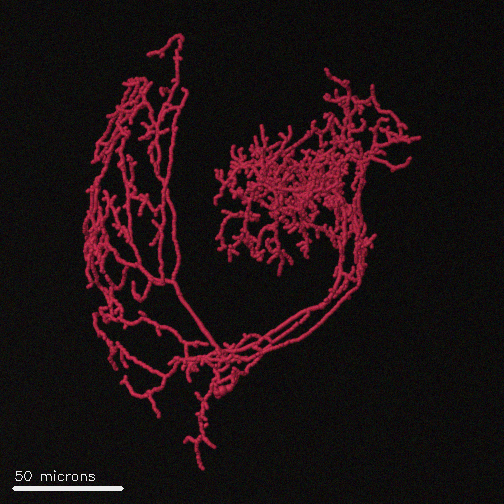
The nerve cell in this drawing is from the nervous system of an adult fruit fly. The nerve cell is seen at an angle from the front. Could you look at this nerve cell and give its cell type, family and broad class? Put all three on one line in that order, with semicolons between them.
MeVC20; MeVC; visual centrifugal neuron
